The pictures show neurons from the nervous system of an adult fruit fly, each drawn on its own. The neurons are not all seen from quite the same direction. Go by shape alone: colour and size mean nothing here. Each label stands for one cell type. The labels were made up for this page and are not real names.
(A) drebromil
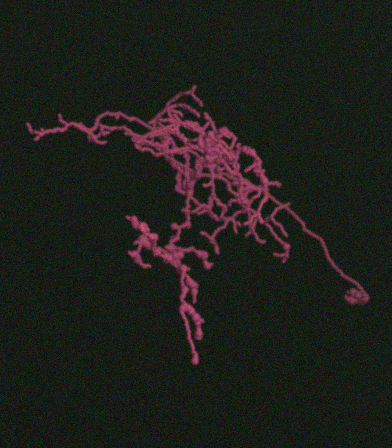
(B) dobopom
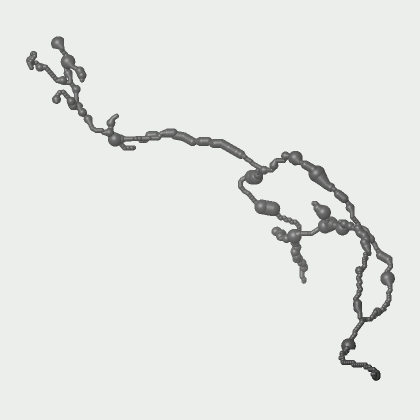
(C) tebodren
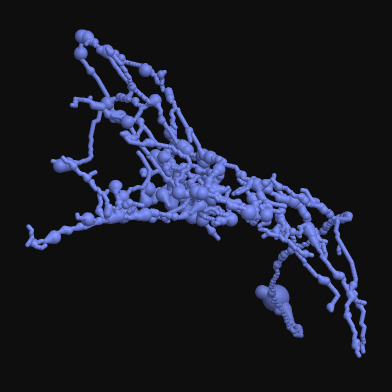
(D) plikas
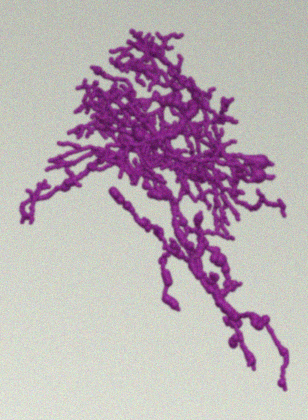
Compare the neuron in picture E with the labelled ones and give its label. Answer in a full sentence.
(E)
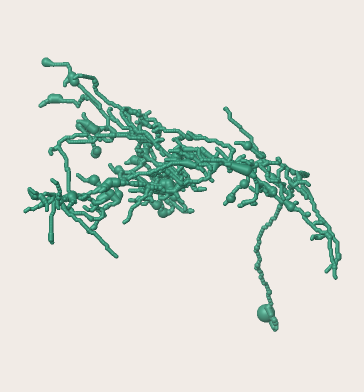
It belongs to tebodren.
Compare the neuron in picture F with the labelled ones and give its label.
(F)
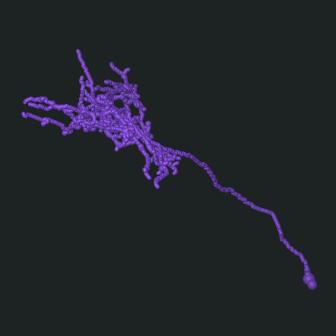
It belongs to tebodren.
